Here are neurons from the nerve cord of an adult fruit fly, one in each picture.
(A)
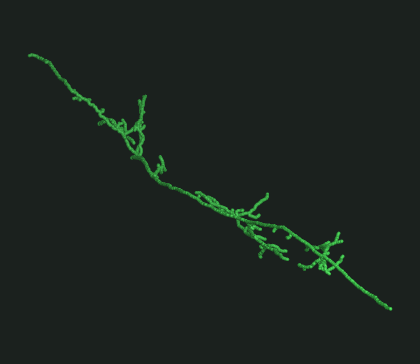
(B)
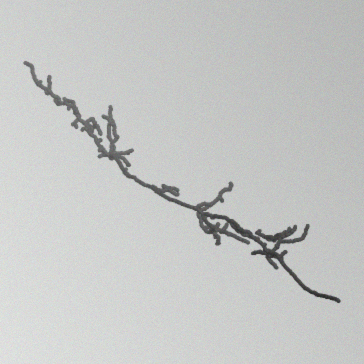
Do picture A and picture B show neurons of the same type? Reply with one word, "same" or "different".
same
